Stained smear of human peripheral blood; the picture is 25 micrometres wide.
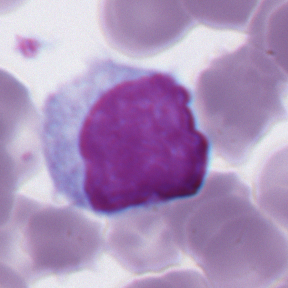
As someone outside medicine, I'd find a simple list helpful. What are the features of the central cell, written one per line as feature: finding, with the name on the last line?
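Shape: roughly round outline
Nuclear edge: slightly irregular, knobbly at upper right
Chromatin: deep reddish-purple
Cytoplasm: fine, speckled texture
Identity: typical lymphocyte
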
